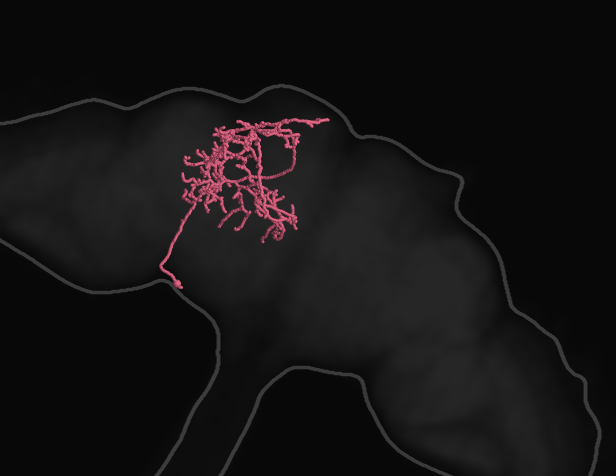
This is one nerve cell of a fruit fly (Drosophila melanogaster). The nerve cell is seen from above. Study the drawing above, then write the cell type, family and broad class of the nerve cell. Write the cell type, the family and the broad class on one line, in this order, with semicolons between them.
aIPg1; hemilineage VLPl&p1_posterior; central-brain intrinsic neuron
